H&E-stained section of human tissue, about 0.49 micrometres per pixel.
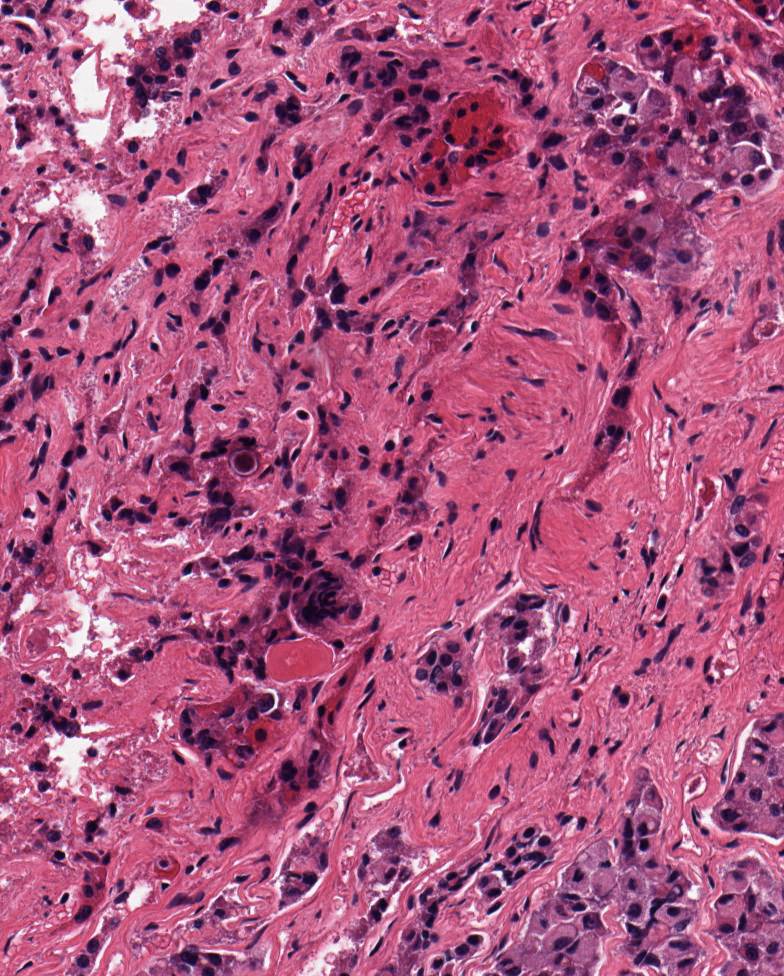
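Pituitary. Centre: wavy collagen bundles swirling in varied directions, with scattered spindle-shaped cells bearing elongated dark nuclei between them. Bottom right corner: nests of polygonal cells, abundant granular purplish cytoplasm, round nuclei. Near top centre: deep red-orange patches consistent with extravasated red blood cells.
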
